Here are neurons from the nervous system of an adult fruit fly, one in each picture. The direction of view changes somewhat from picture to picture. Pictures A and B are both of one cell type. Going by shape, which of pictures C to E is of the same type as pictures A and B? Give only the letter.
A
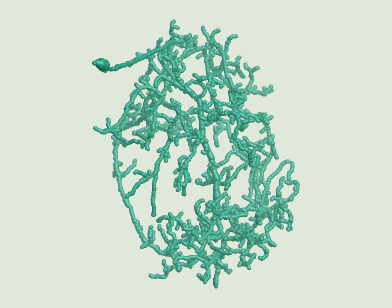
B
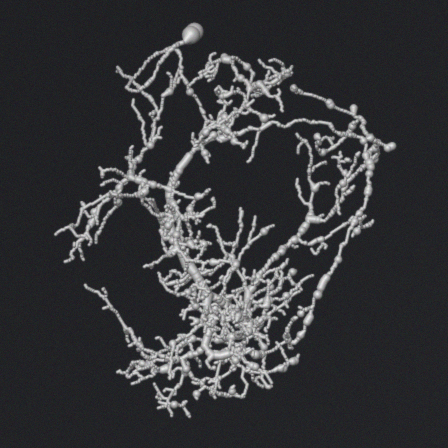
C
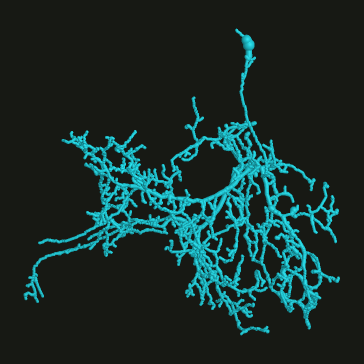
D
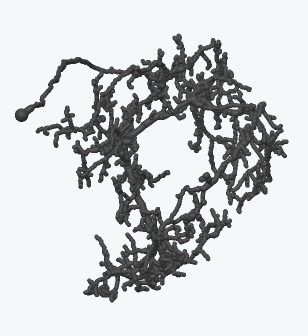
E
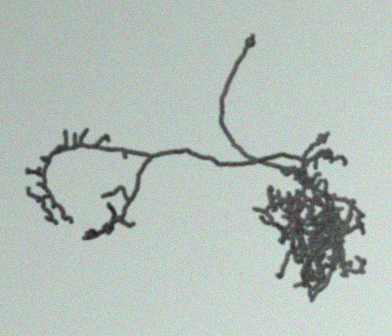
D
